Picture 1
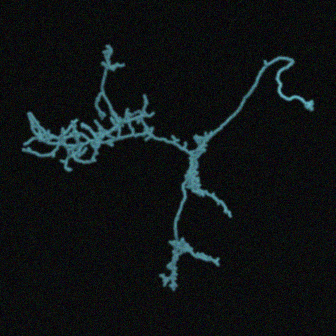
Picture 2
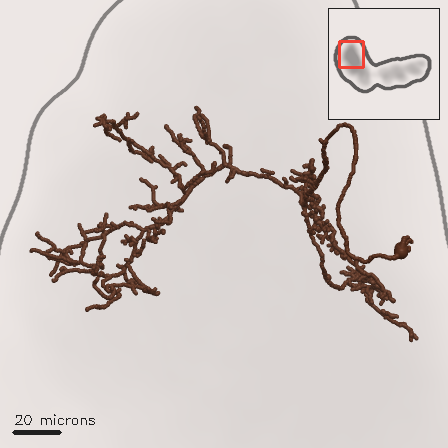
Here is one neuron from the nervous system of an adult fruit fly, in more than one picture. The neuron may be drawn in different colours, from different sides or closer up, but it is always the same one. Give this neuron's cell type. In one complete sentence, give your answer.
As its cell type, this neuron has ATL018.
